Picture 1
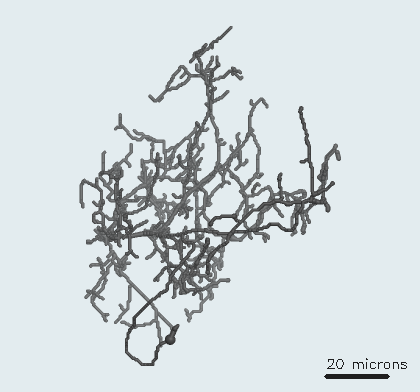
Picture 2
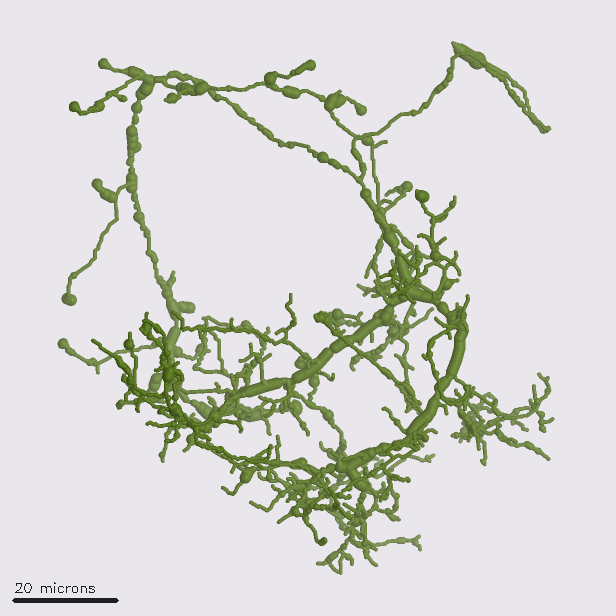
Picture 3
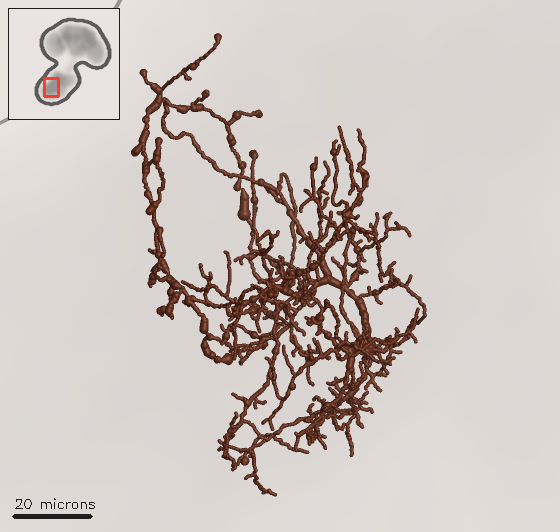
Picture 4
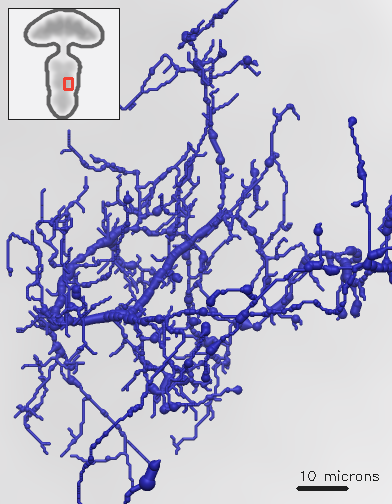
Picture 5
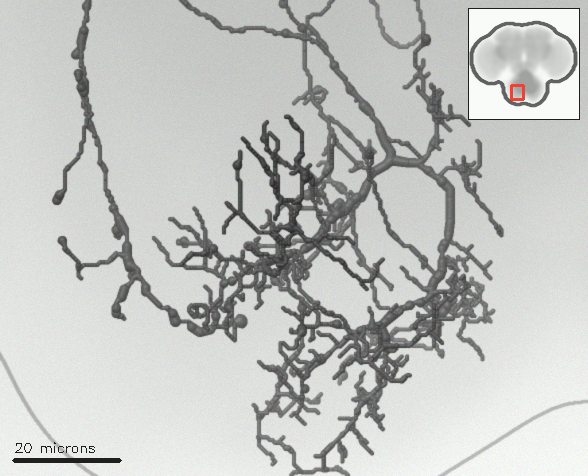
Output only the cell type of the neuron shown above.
IN03A027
